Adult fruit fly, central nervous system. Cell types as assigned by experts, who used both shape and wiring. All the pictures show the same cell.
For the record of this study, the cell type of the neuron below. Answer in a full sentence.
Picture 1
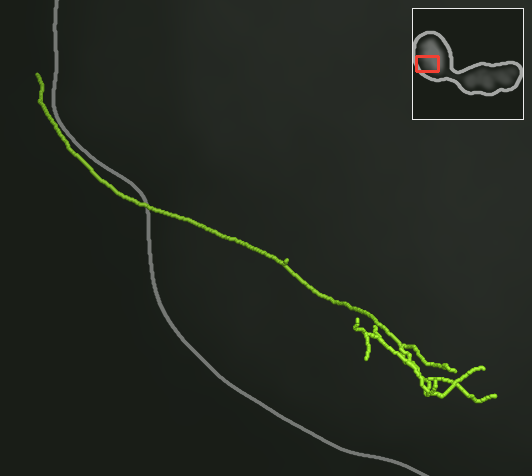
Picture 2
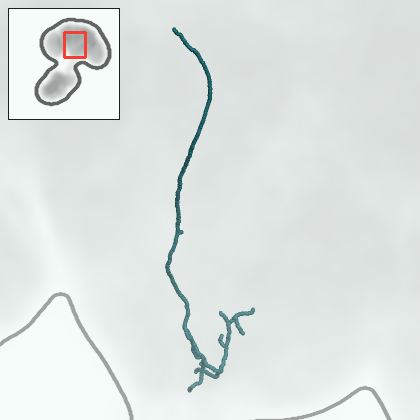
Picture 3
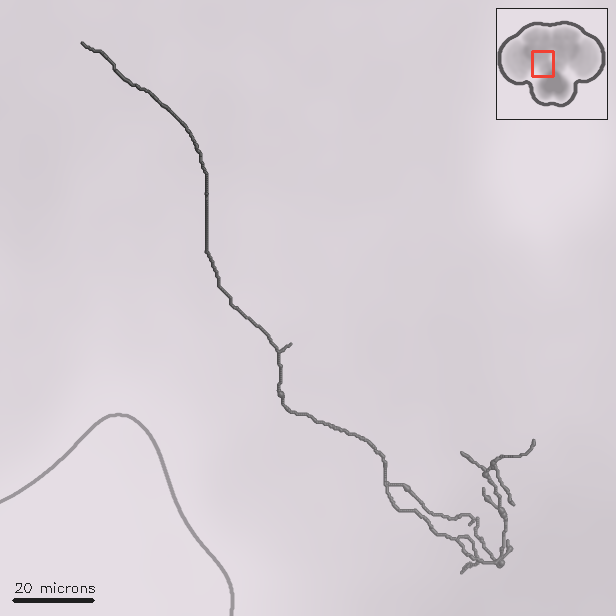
The cell type is BM.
